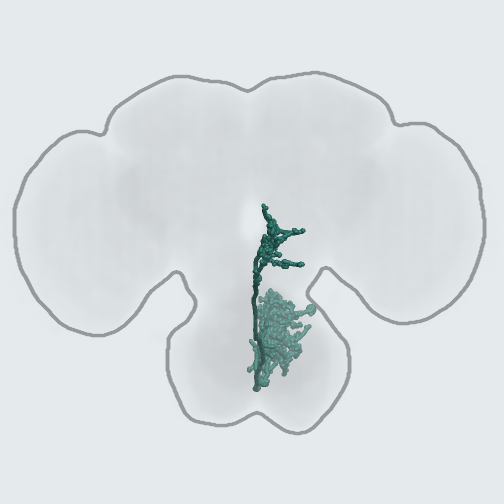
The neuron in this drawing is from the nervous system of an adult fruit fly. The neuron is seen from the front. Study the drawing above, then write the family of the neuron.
hemilineage 17A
